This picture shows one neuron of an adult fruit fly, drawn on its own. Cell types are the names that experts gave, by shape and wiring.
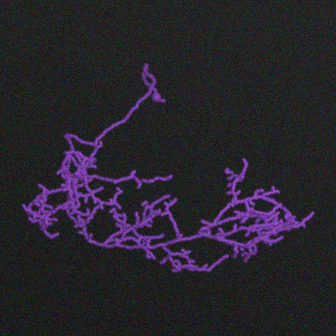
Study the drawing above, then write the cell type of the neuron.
SMP399_a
